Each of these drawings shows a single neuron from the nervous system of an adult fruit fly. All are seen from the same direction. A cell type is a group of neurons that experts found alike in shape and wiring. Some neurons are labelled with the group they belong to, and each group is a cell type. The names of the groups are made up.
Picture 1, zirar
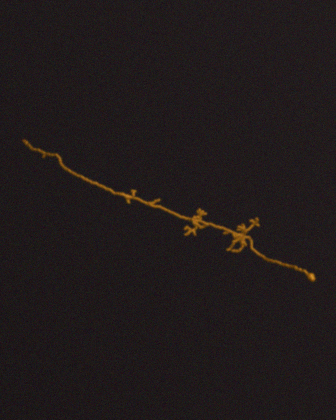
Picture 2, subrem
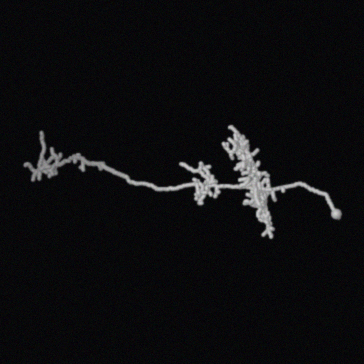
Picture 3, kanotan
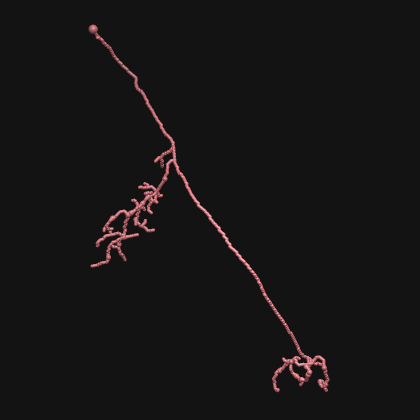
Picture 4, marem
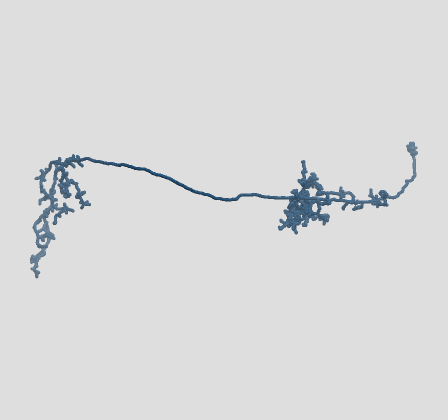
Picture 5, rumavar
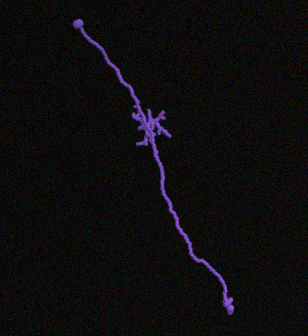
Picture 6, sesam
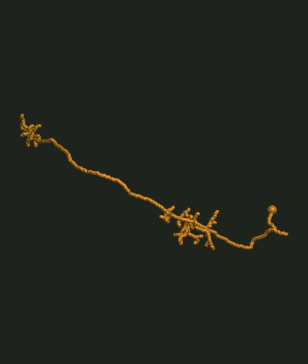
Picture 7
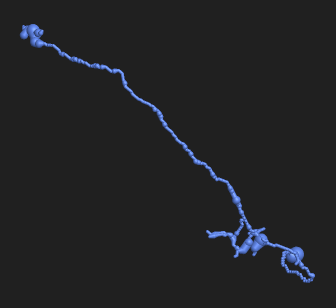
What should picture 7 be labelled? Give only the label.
rumavar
